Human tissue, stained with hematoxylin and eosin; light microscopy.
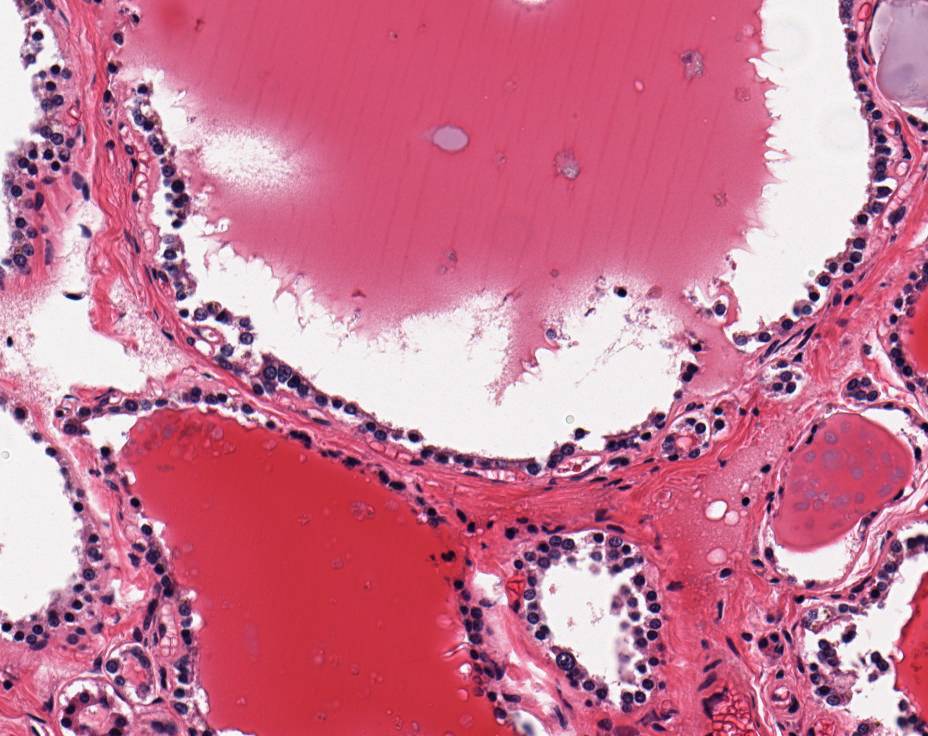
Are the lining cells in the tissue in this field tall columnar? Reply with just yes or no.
No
